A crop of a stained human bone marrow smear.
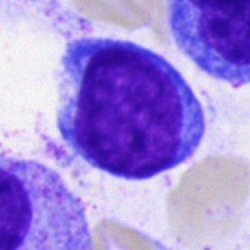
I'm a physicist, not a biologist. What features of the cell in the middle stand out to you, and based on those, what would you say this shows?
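A roughly round outline encloses cytoplasm stained blue. Small paler spots are scattered through the dark purple chromatin. No coarse purple granules appear in the cytoplasm of this cell. The cell is a lymphocyte.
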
